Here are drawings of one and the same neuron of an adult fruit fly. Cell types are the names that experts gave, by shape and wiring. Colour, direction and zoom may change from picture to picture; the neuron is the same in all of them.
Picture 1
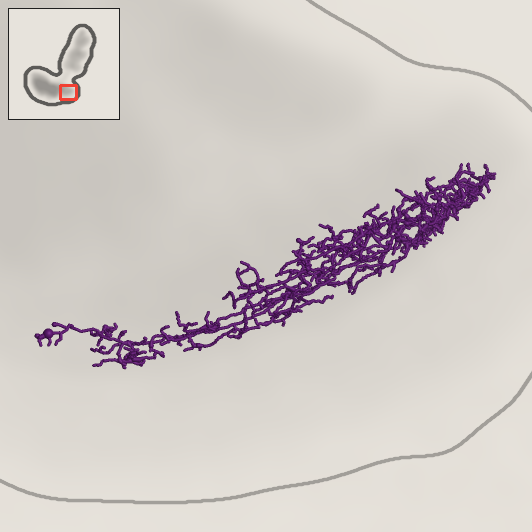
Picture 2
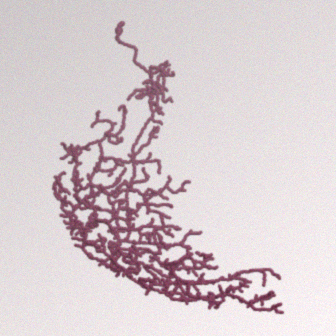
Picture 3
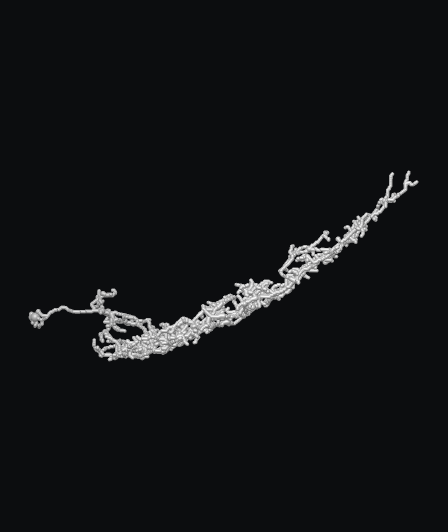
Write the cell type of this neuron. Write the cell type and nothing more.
Cm26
